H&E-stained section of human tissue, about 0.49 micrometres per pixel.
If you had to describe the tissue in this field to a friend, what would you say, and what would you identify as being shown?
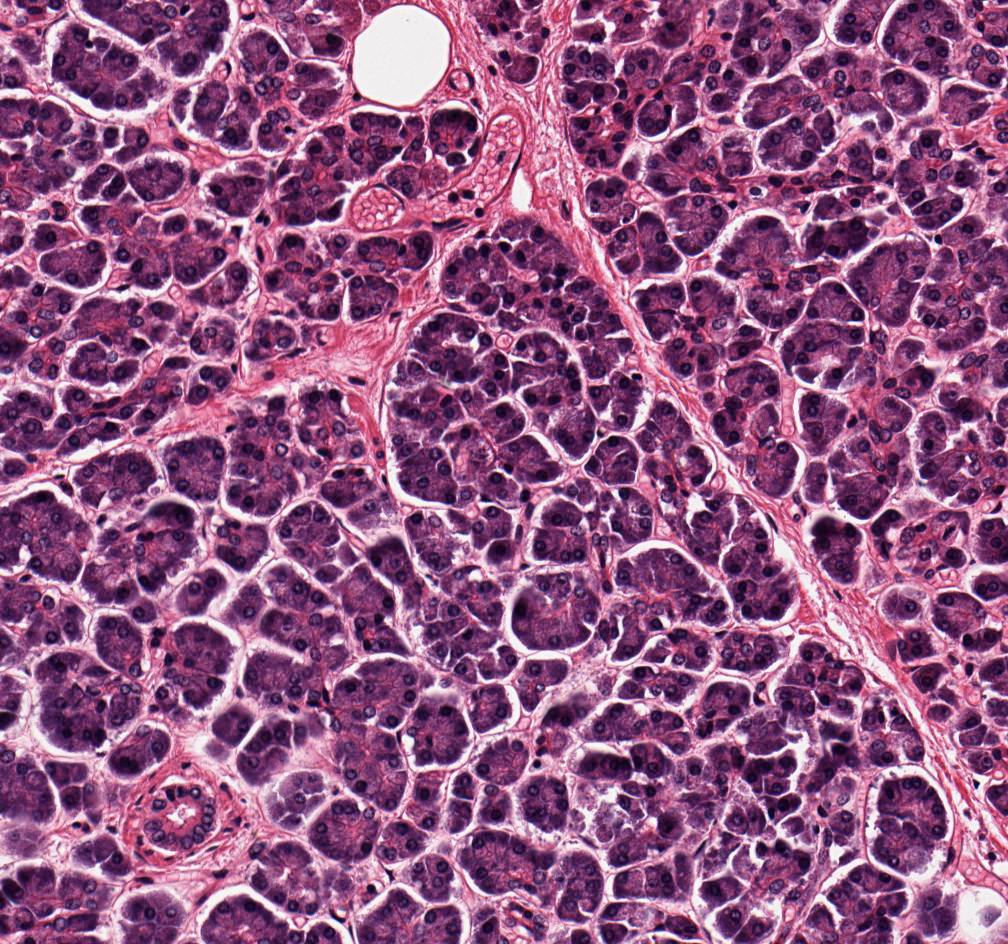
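Closely packed secretory acini fill the field, grouped into lobules by thin connective tissue septa, and a band of pink fibrous connective tissue cuts diagonally from top centre down to the lower right edge. Acinar cell nuclei are round and sit toward the base, away from the acinar centre. Lower left, there's a small duct: cuboidal epithelial lining, small central lumen, a ring of pink collagen. That's pancreas.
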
